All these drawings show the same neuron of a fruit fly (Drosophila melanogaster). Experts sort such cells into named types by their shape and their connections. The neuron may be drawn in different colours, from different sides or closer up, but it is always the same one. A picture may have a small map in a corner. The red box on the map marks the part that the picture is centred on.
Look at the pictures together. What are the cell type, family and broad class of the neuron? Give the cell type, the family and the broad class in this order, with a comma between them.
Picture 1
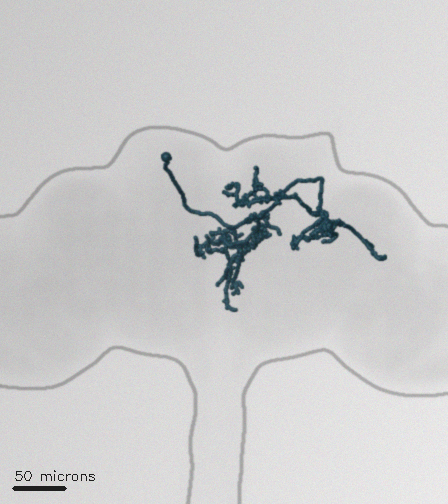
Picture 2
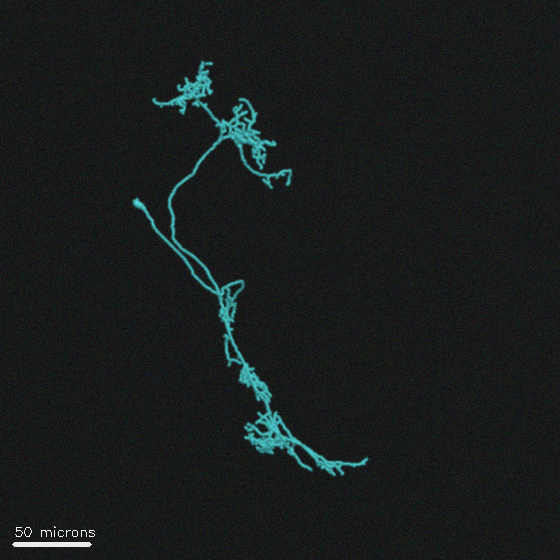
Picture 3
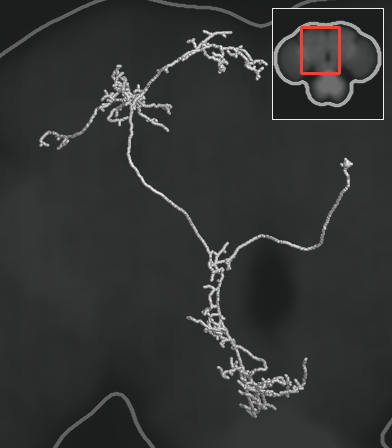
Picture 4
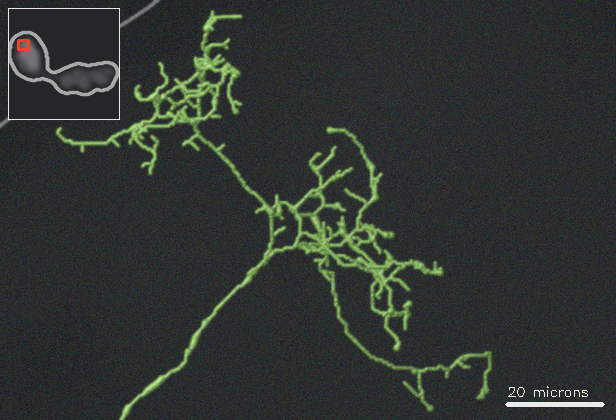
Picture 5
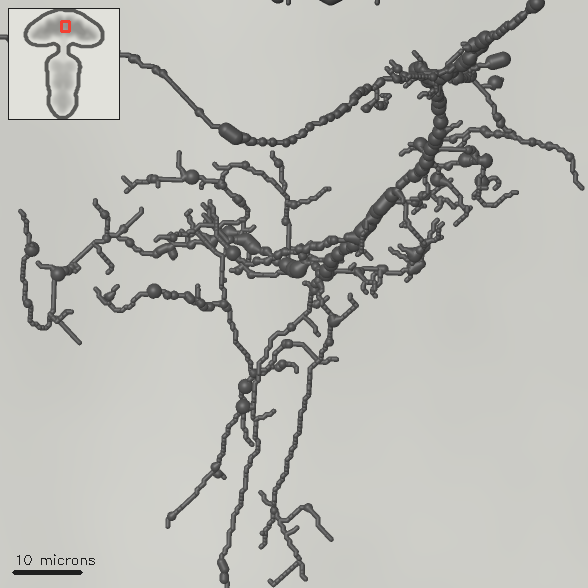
mAL_m9, hemilineage CREa1_ventral, central-brain intrinsic neuron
